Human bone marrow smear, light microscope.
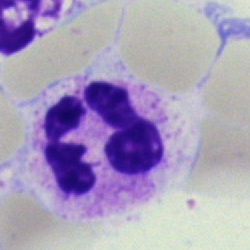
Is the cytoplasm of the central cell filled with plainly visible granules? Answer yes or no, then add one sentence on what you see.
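Yes. Fine pink-violet granules are scattered throughout the cytoplasm.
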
